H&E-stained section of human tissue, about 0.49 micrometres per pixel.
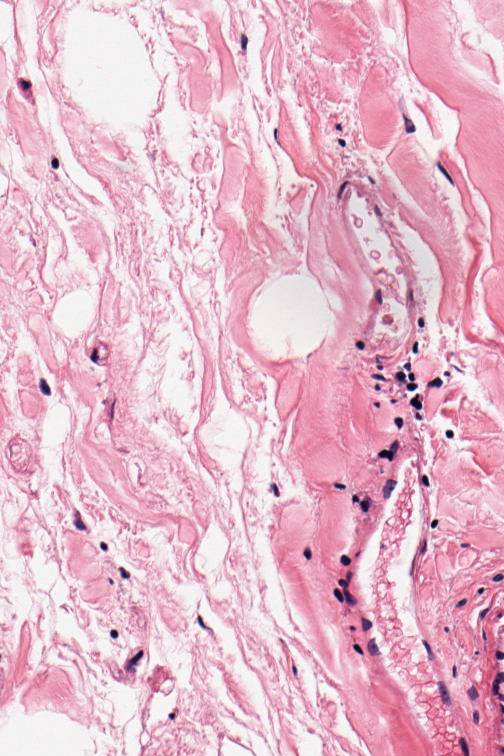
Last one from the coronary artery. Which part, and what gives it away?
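The part shown is the tunica adventitia. Pink collagen bundles with few cells between them fill most of the field, and most nuclei are small, dark and widely scattered.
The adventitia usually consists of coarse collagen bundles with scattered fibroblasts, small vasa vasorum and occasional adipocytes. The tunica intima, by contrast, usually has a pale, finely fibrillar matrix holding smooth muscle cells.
A narrow, elongated, vessel-like channel runs vertically down the right half. Near the centre lies a single large, round clear space.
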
